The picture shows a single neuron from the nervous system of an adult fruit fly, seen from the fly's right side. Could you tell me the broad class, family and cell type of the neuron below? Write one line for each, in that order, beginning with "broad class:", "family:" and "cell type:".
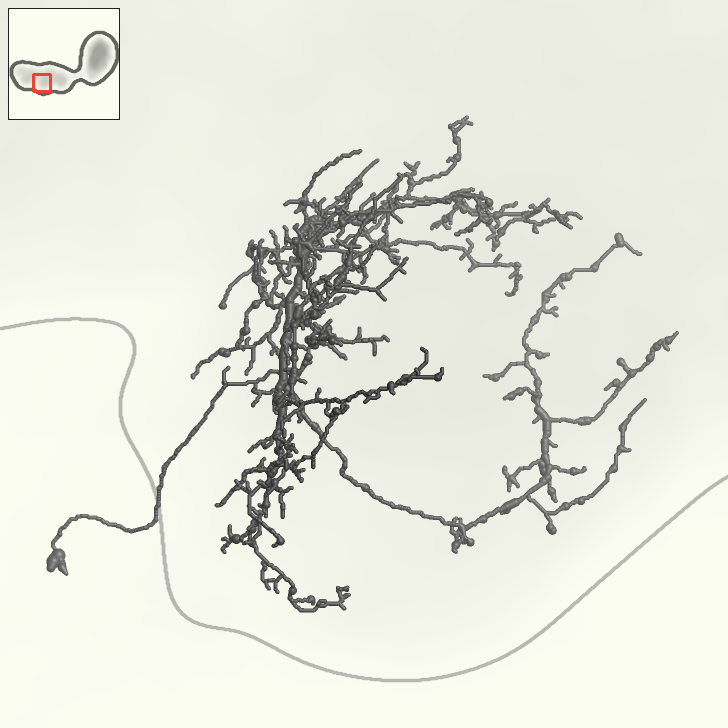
broad class: nerve-cord intrinsic neuron
family: hemilineage 20A.22A
cell type: IN20A.22A008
